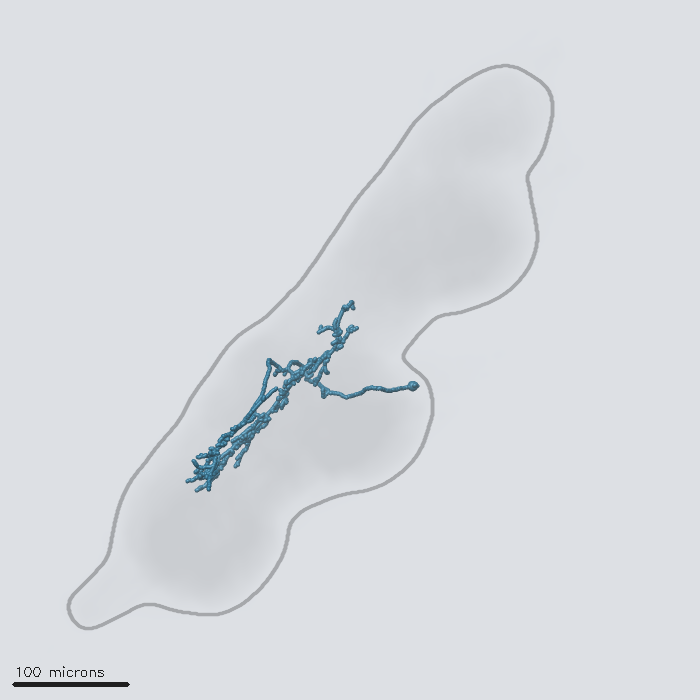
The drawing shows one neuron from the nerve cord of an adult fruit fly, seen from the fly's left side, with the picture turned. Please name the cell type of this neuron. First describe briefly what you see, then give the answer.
By the scale bar it is about 200 microns wide in this view. As drawn here it is about as wide as it is tall. Its broad class is nerve-cord intrinsic neuron. Its cell type is IN06A018.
